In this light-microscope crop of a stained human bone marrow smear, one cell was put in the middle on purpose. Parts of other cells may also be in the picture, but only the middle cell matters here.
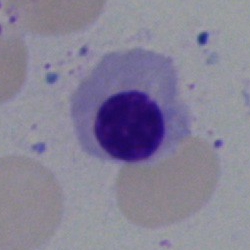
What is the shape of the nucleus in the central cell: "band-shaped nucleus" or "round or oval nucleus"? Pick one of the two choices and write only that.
Round or oval nucleus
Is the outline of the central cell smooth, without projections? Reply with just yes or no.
No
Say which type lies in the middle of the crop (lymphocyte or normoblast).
normoblast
